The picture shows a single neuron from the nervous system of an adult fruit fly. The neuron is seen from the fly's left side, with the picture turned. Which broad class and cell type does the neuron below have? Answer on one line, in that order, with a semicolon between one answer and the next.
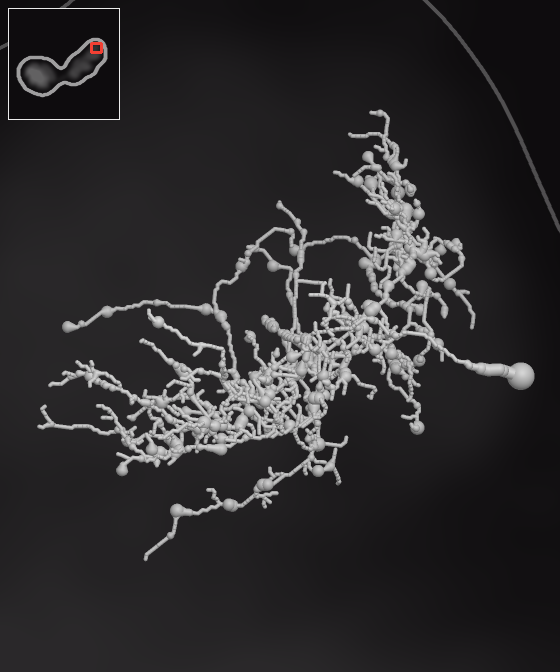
nerve-cord intrinsic neuron; INXXX381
